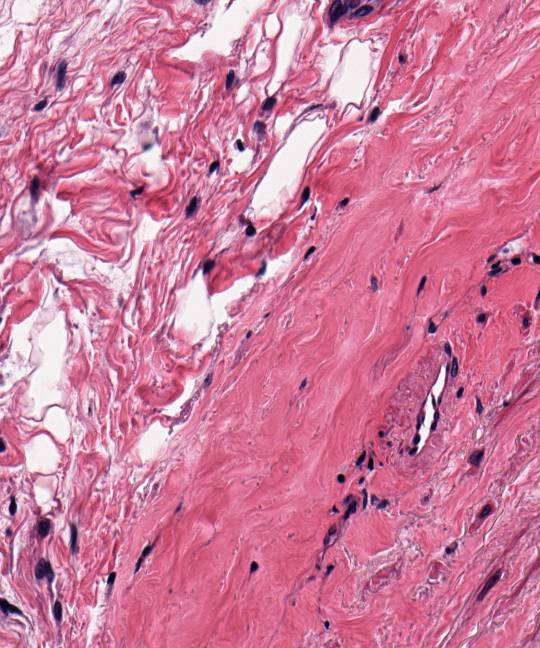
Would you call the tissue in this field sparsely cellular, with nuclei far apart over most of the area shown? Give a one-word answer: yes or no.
Yes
